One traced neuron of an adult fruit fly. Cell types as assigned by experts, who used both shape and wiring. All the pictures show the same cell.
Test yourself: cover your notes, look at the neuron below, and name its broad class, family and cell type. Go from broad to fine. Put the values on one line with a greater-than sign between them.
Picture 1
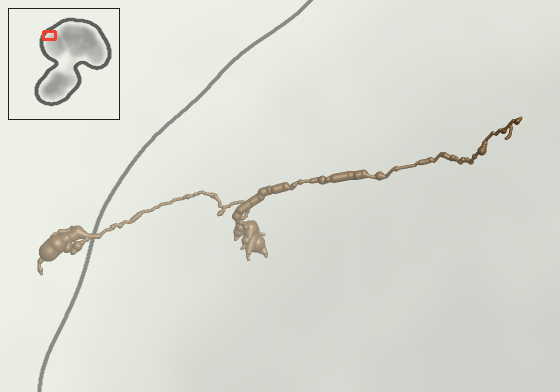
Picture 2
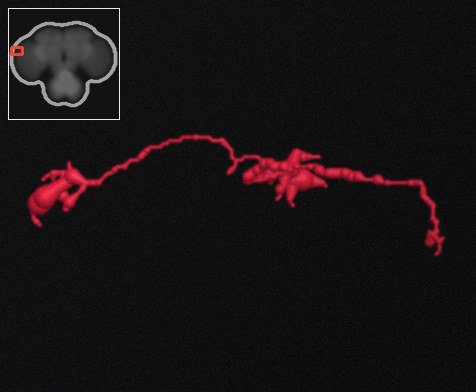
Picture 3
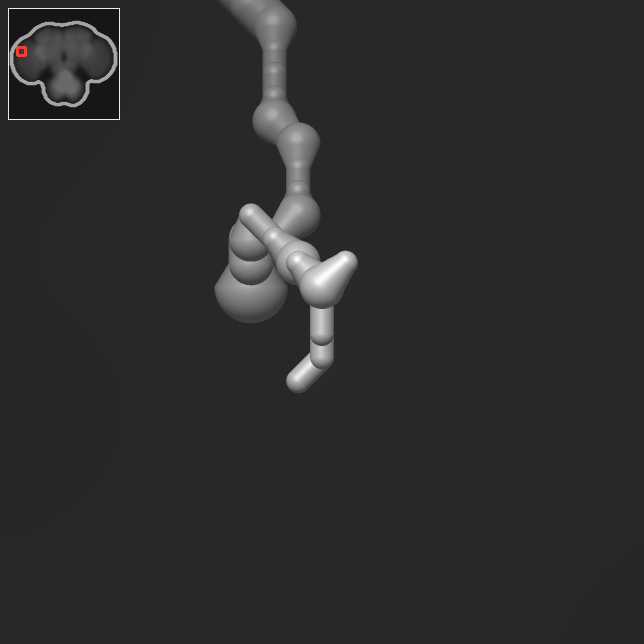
optic-lobe intrinsic neuron > T > T1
